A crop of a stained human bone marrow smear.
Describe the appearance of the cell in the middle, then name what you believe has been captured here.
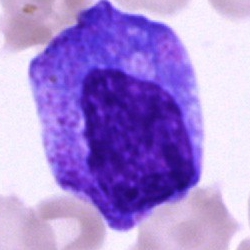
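The outline of this cell is irregular and angular rather than round. Its nucleus lies off-centre, towards the lower right. The cytoplasm stains blue-violet, with a paler area just above the nucleus. This cell is a promyelocyte.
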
